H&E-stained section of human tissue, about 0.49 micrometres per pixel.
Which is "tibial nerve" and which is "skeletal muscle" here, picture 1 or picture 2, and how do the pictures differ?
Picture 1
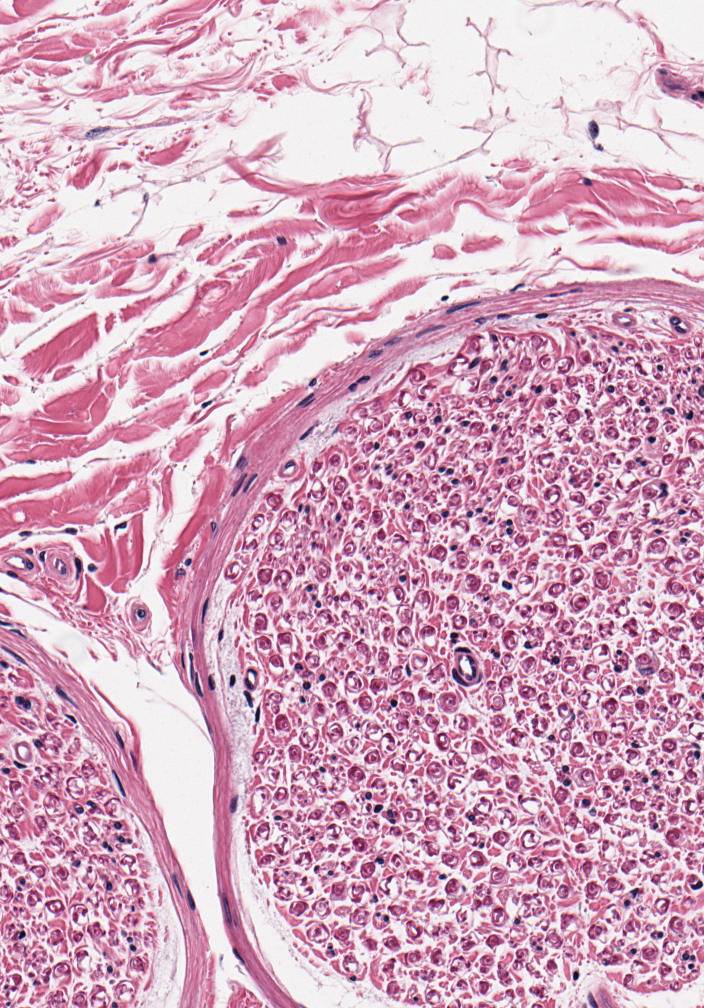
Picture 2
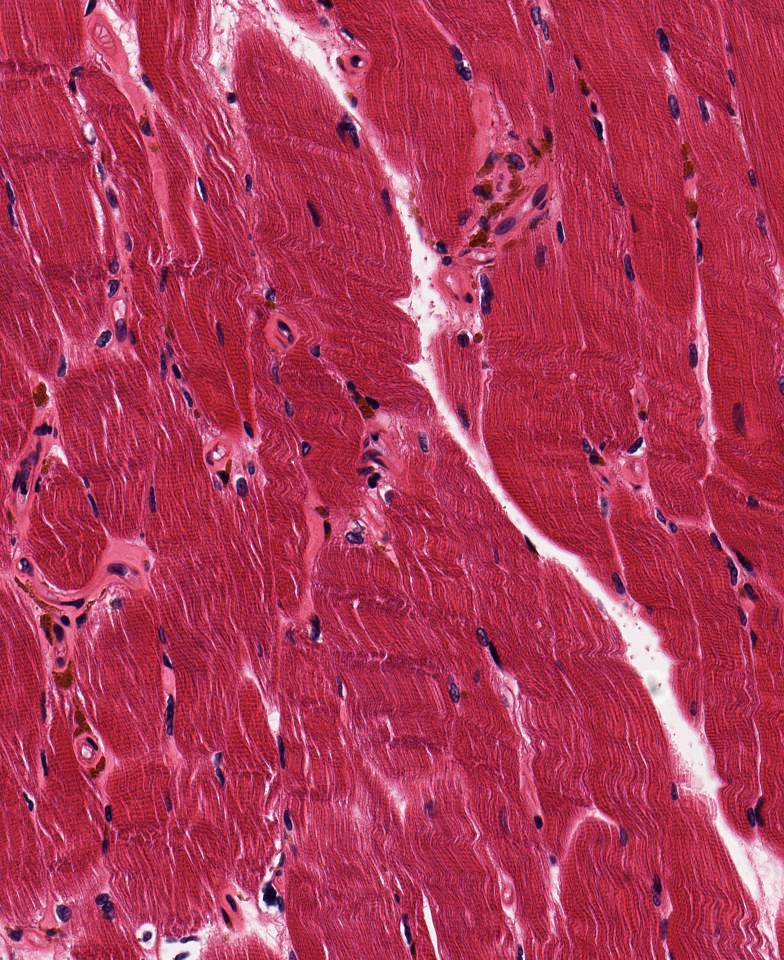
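Picture 1 is tibial nerve, and picture 2 is skeletal muscle. First, the cut: the nerve's large rounded bundle is cut across and fills the right and lower part of the field, whereas the muscle fibres are cut lengthwise and run mostly obliquely from upper left to lower right. Second, the fibres: the nerve's are small round profiles, each a pink central dot in a pale ring, and the muscle's are deep red with fine cross-striations along much of their length. Third, the nuclei: the nerve's small dark oval nuclei are scattered evenly, while the muscle's lie singly, oval or elongated, many in the narrow spaces between fibres. Fourth, the surroundings: each nerve bundle has a thin layered sheath with flattened dark nuclei parallel to its edge, whereas only thin strands of pale pink connective tissue with small vessels lie between the muscle fibres.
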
